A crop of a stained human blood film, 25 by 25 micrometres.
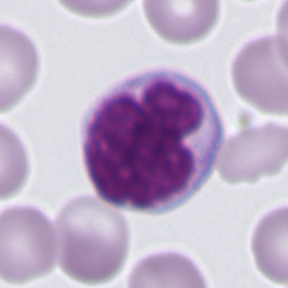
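Large granular lymphocyte in a stained smear of human peripheral blood, light microscope. Outline first: round and smooth, with the cell about 12 micrometres across. Nucleus next: it fills about 70% of the cell's area, and its chromatin is dark purple and coarsely clumped. Cytoplasm last: the large granular lymphocyte has a narrow, pale bluish-grey rim, widest on the right and free of vacuoles.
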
